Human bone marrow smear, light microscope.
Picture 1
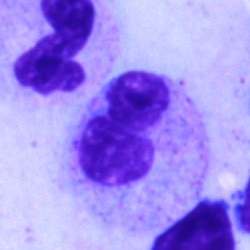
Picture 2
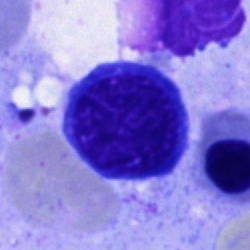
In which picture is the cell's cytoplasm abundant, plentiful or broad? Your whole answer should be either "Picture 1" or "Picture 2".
Picture 1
